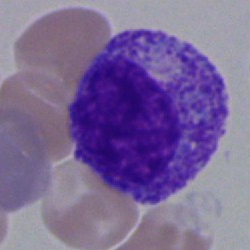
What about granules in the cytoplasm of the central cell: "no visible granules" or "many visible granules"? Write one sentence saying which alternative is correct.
There are many visible granules in its cytoplasm.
